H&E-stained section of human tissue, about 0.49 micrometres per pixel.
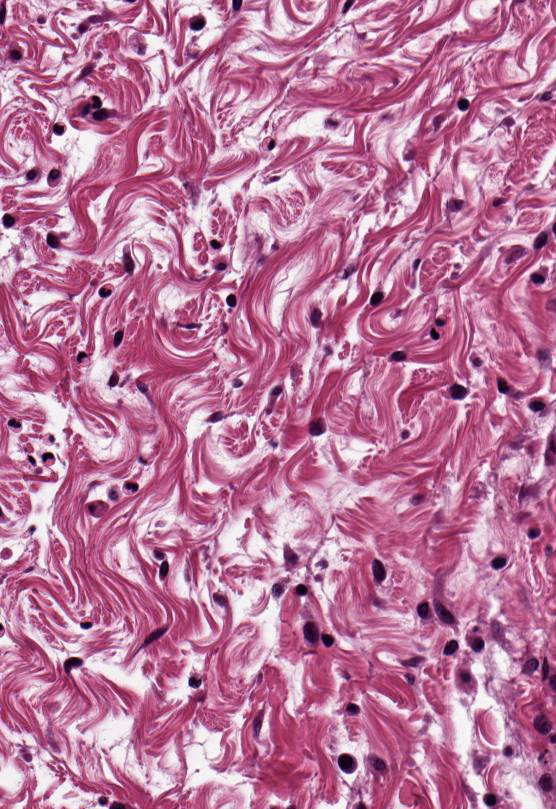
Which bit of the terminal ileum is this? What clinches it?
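Shown here is dense connective tissue. Wavy, curved pink fibre bundles fill the field in many directions.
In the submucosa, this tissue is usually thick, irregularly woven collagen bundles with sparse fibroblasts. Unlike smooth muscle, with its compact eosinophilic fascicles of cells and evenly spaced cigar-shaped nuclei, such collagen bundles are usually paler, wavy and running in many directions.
Small dark round to oval nuclei are sparsely scattered between the bundles. No fat cells are present.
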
